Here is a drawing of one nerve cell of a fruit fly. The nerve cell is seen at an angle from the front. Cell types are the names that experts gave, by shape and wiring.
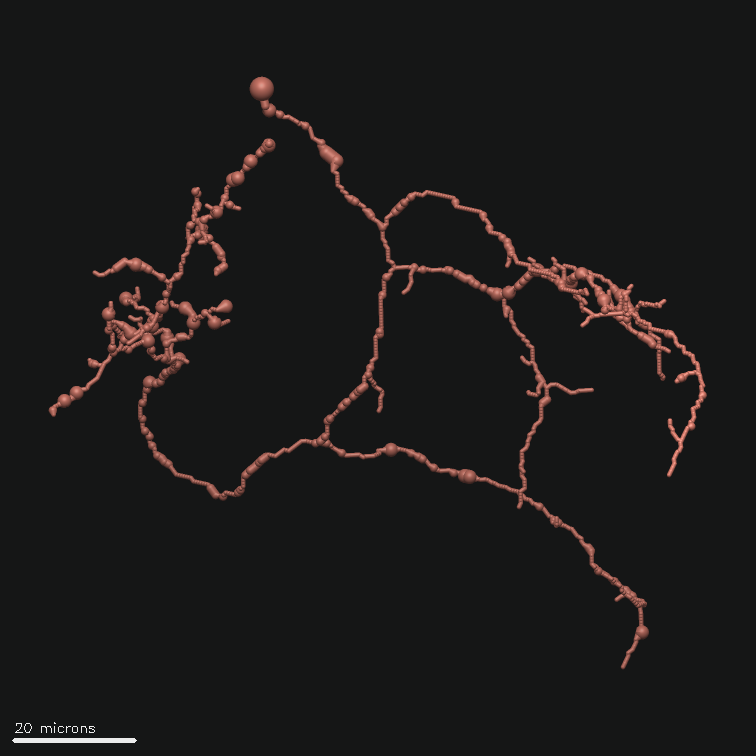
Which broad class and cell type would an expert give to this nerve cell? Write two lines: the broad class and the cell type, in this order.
central-brain intrinsic neuron
SMP430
